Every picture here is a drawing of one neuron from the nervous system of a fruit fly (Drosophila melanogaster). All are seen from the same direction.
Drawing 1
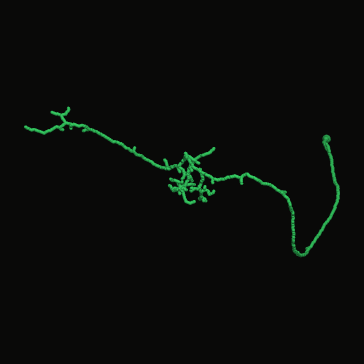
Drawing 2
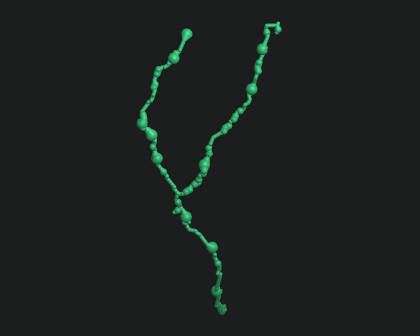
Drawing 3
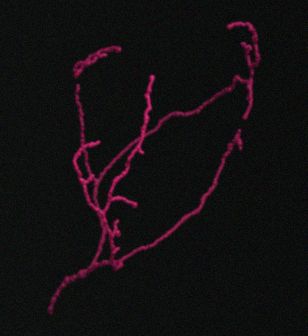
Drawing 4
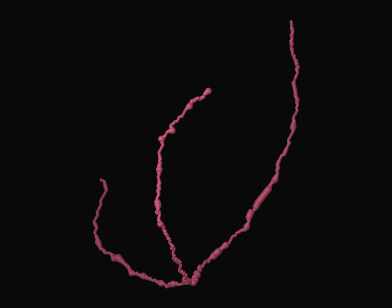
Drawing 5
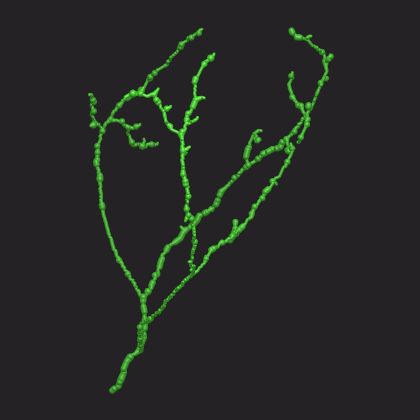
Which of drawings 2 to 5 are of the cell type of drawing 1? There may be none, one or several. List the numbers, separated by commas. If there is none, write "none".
none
